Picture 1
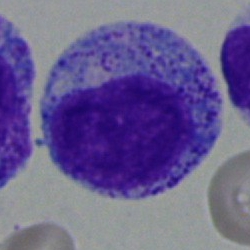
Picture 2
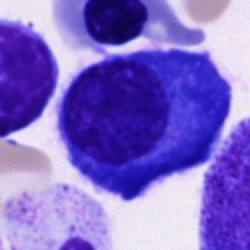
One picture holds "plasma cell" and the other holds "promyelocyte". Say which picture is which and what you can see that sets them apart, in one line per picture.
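Picture 1 shows a promyelocyte: Dark purple granules are scattered through the cytoplasm.
Picture 2 shows a plasma cell: No granules are seen in the cytoplasm.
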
